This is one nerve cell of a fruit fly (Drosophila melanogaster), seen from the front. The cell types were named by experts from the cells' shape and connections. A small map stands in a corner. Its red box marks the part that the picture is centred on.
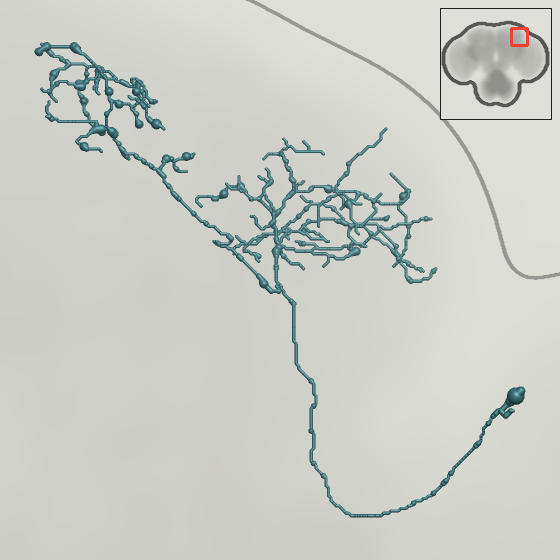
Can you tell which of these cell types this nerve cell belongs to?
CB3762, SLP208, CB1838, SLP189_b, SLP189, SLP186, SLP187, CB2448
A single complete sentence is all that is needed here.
The cell type that fits this nerve cell is CB2448.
